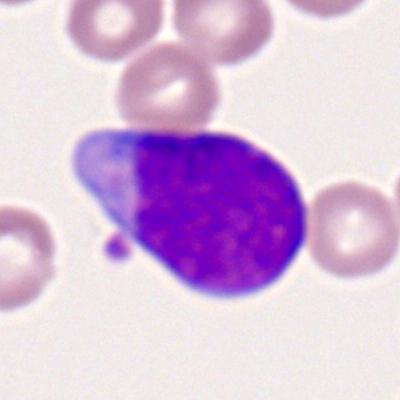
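Myeloblast, the central cell of a stained human blood smear, light microscopy. The cell is teardrop-shaped, tapering toward its left end. Its nucleus fills most of the cell and has fine, evenly dispersed chromatin rather than clumped chromatin. Only a small area of pale blue cytoplasm remains, lying as a cap at the tapered left end.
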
